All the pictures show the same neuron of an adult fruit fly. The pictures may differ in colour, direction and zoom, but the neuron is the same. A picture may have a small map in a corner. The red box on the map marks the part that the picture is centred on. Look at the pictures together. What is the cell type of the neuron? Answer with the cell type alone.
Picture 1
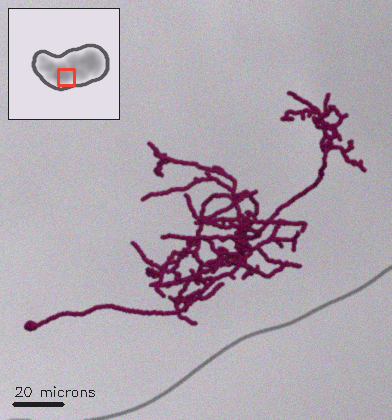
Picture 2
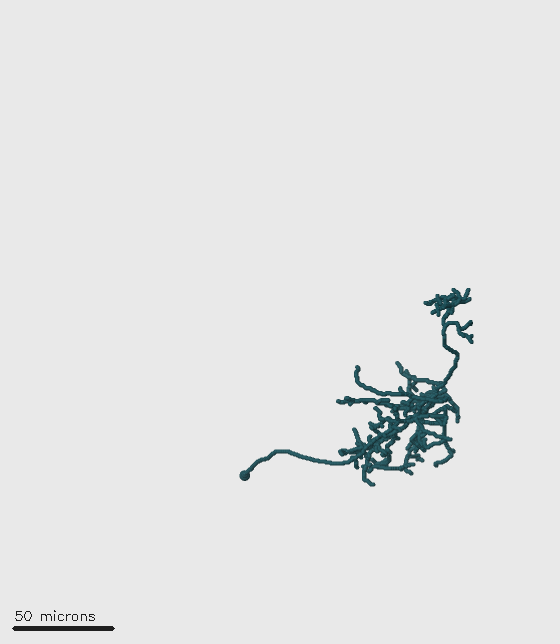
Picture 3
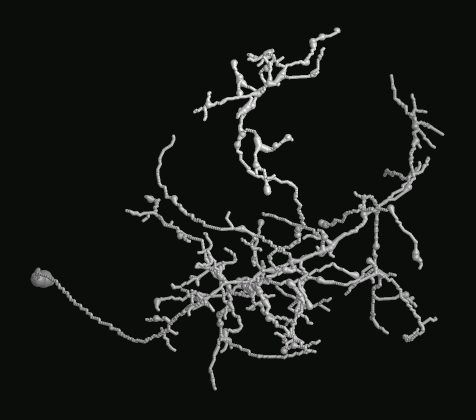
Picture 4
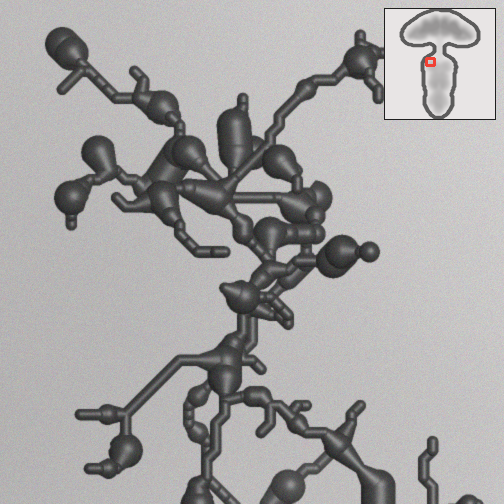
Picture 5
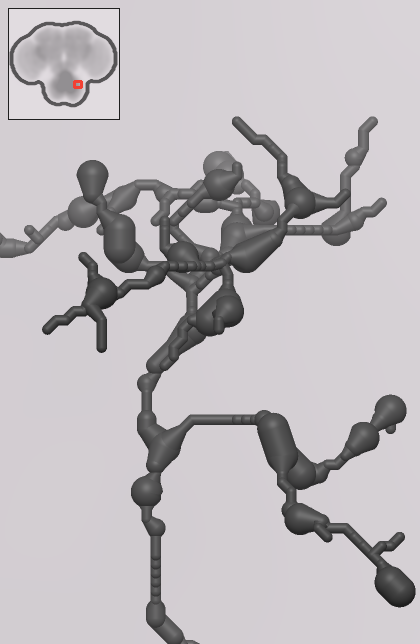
IN13B068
